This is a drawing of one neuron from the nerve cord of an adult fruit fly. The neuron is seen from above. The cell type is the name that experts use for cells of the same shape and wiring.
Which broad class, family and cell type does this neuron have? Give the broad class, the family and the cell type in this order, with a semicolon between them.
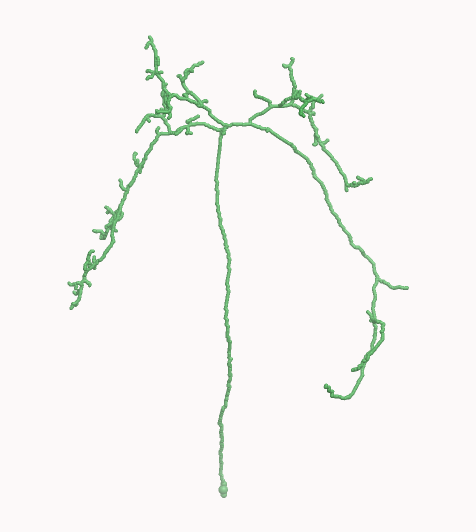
nerve-cord intrinsic neuron; hemilineage 12B; IN12B082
